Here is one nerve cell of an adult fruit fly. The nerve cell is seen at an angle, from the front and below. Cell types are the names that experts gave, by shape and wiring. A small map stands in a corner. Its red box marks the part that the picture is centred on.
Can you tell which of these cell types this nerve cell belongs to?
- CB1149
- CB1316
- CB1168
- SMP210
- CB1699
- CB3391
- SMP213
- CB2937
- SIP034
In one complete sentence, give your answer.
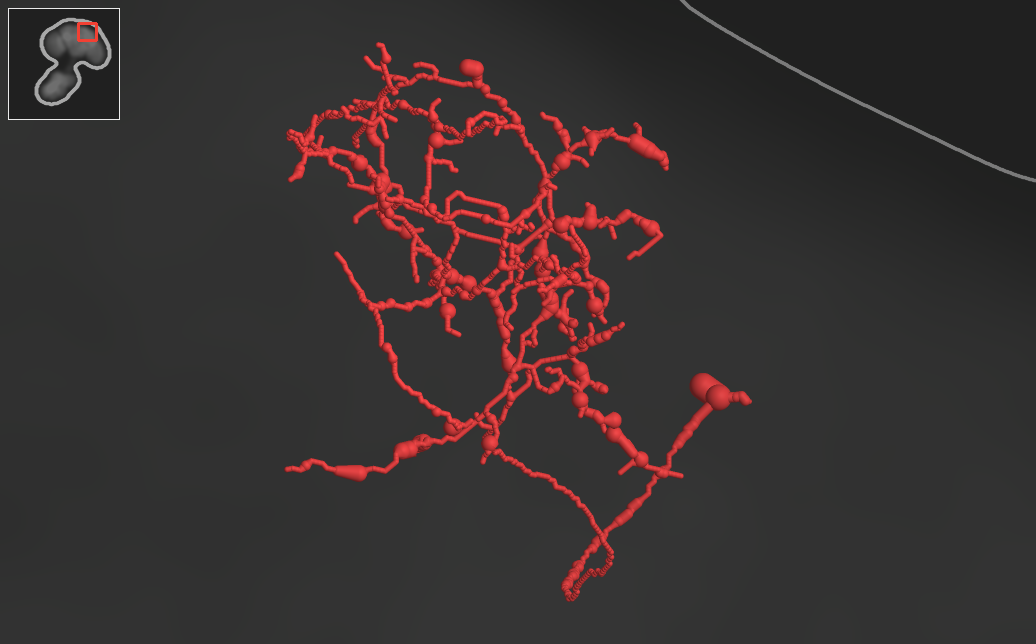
Under the cell type CB1168 falls this nerve cell.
